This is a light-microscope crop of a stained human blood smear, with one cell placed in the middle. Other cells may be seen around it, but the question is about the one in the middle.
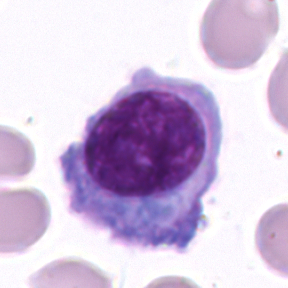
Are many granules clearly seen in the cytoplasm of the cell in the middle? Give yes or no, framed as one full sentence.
No, its cytoplasm lacks visible granules entirely.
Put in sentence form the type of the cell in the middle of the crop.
This crop's central cell is a plasma cell.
